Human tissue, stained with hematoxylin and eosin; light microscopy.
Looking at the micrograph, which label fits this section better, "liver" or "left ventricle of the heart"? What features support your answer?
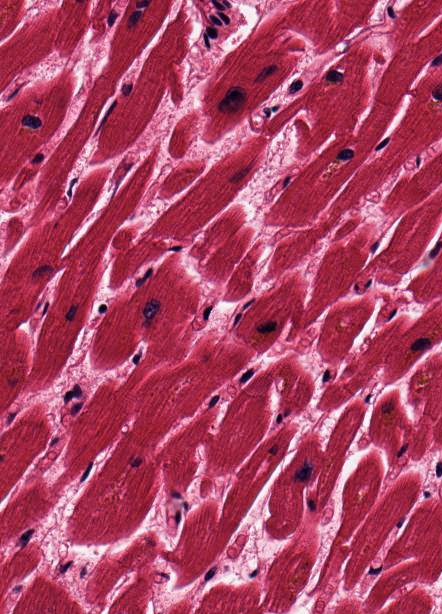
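This section is left ventricle of the heart, not liver.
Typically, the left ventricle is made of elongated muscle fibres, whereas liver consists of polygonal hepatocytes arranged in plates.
Elongated muscle fibres run in parallel across the whole field, slanting from lower left to upper right. Some branch to join neighbours.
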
